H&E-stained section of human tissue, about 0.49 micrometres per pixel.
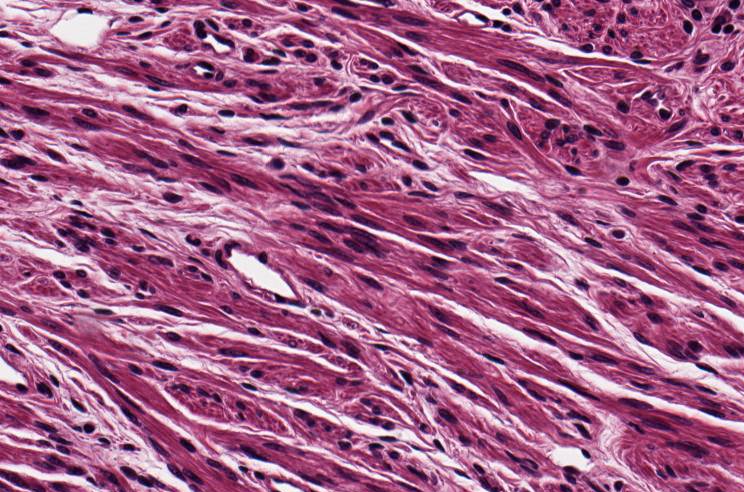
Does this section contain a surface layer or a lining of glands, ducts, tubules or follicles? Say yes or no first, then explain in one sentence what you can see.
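No. No epithelium or fat cells are present anywhere in the field.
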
